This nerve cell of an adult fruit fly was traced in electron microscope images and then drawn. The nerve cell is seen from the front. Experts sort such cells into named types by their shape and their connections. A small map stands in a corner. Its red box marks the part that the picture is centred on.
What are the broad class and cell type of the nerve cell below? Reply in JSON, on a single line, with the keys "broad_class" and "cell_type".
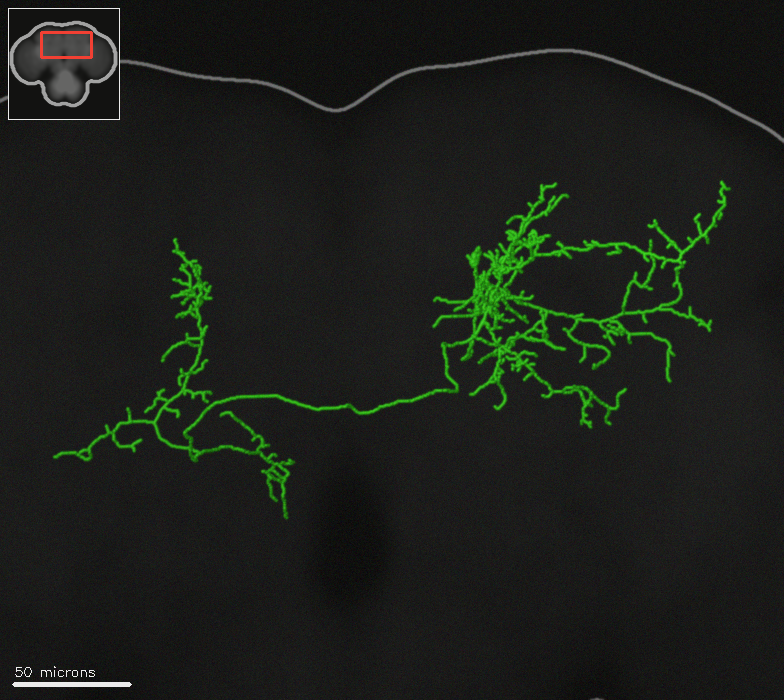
{"broad_class": "central-brain intrinsic neuron", "cell_type": "CL340"}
